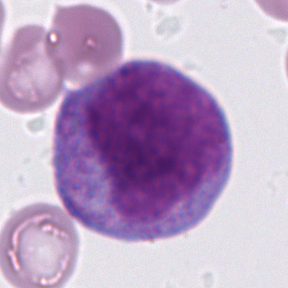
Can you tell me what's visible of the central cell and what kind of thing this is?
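See how round and smooth the outline of this cell is. Now look inside: the cytoplasm is bluish and sprinkled with fine purple granules, and you won't find any vacuoles in it. The cell is a promyelocyte.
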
